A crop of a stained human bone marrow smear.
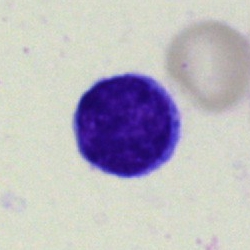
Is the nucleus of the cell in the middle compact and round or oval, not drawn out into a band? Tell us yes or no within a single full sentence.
Yes, the nucleus is gathered into a single compact round or oval mass.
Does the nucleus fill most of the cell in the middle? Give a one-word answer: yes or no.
Yes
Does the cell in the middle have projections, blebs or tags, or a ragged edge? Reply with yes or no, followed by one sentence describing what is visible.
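No. The cell surface shows no projections.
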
